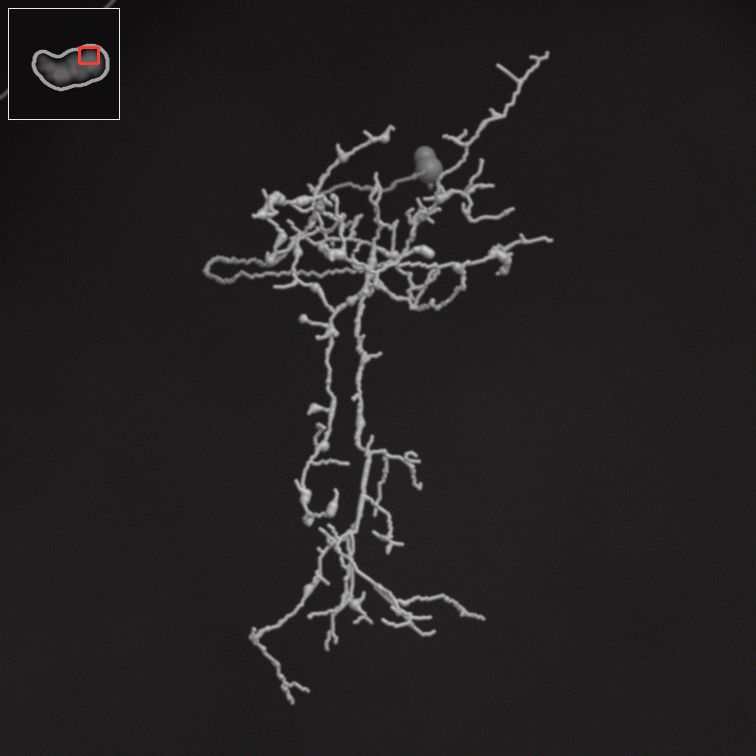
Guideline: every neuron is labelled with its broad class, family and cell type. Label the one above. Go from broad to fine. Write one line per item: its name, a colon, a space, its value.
broad class: central-brain intrinsic neuron
family: hemilineage DL1_dorsal
cell type: SIP030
